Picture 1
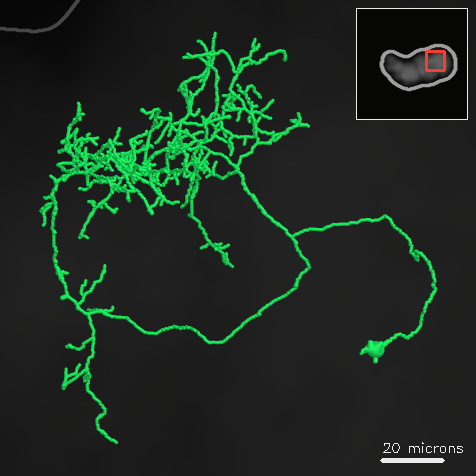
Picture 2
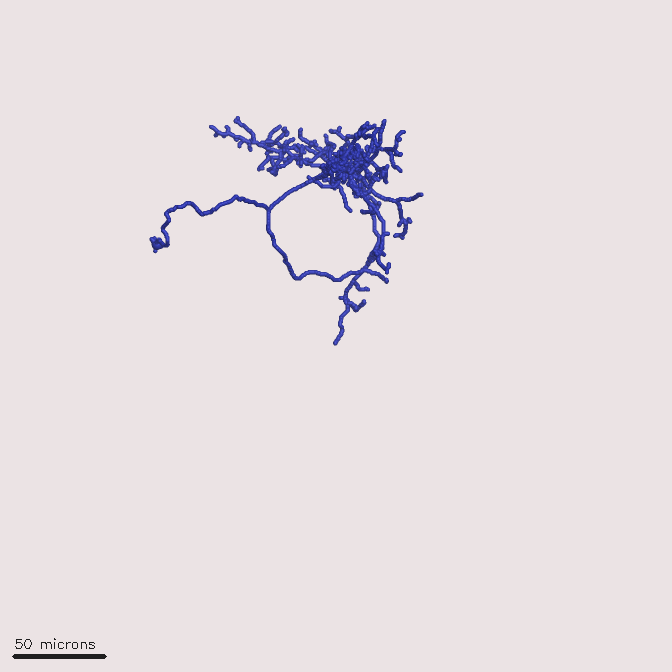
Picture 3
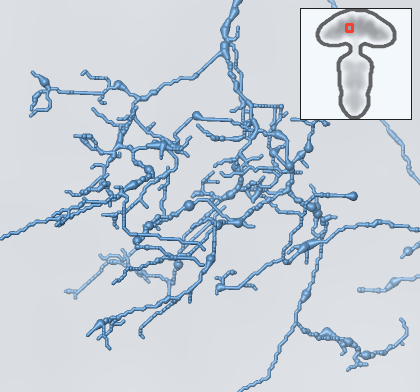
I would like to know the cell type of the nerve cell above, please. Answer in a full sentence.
The cell type is SMP600.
